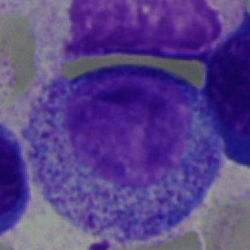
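Promyelocyte: a round, smooth outline. The chromatin seems fairly fine and evenly spread, not coarsely clumped, and the cytoplasm is pale bluish-lilac. A pale crescent-shaped gap separates it from a purple-stained cell above.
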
